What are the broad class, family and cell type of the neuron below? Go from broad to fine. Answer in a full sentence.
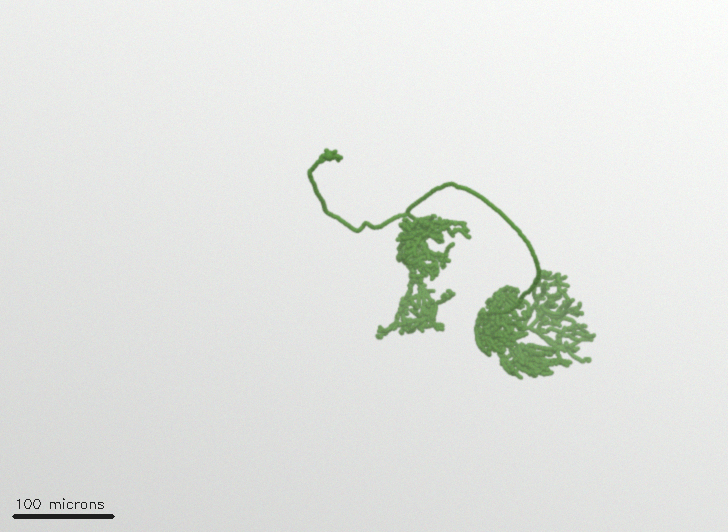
A visual centrifugal neuron of the OLVC family, type OLVC2.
